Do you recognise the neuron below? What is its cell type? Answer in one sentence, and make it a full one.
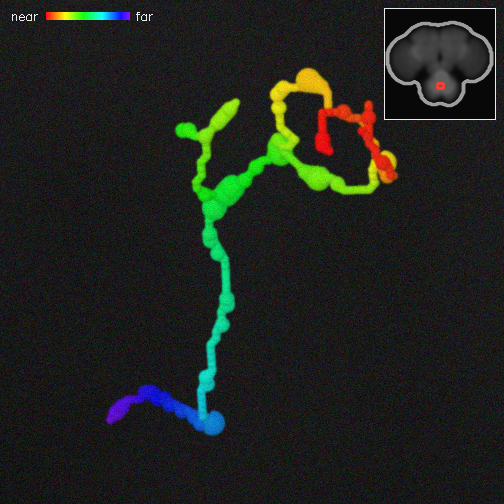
Typed by cell type, the neuron is SNta27.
